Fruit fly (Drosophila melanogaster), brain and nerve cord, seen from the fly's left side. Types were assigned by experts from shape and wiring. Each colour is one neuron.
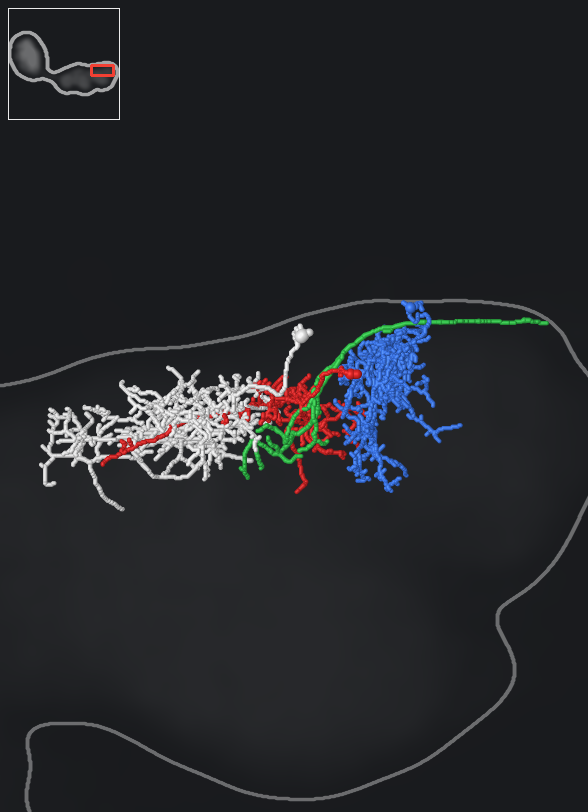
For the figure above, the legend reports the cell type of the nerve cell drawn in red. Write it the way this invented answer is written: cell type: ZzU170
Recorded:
cell type: INXXX443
